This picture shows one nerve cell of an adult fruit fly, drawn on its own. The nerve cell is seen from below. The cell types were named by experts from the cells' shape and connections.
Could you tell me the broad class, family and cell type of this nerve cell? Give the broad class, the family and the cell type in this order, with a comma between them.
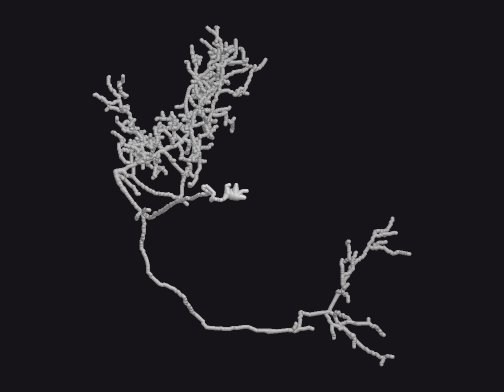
central-brain intrinsic neuron, hemilineage LB6, CB0164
